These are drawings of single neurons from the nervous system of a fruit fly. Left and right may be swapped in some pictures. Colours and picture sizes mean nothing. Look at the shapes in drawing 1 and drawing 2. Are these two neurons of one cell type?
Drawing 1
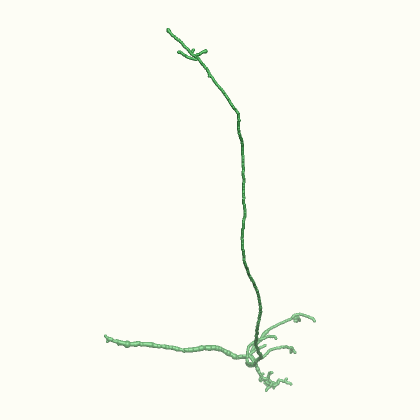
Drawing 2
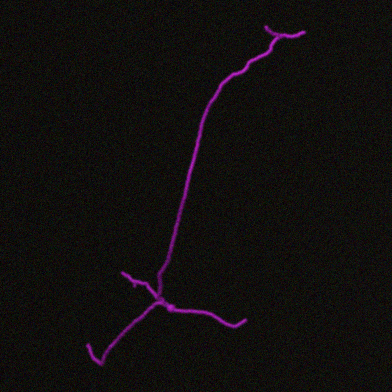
no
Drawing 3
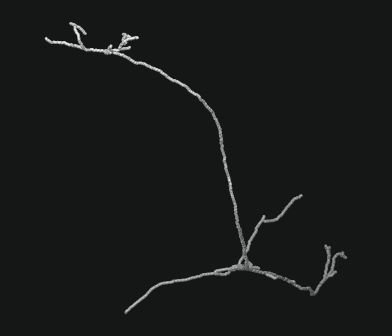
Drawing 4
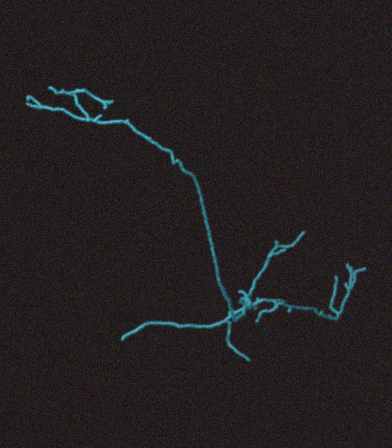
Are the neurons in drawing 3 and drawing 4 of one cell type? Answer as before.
yes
